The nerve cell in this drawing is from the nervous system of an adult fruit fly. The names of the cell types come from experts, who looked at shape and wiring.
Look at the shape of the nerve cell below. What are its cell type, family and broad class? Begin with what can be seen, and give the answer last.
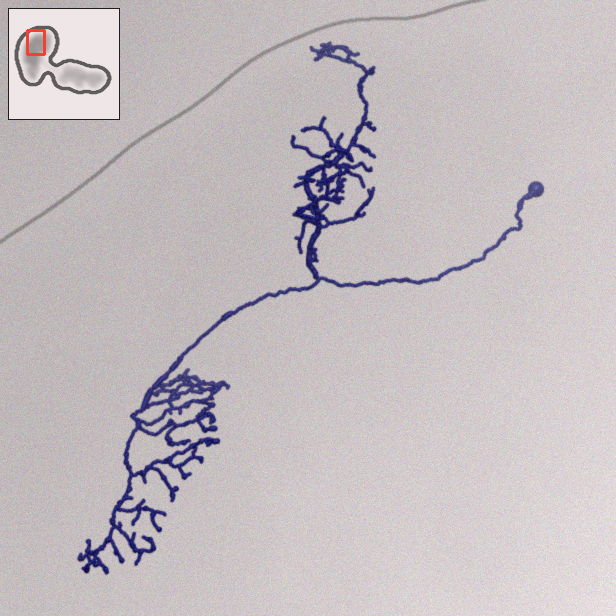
It lies in the brain. The picture shows dozens of branch ends. It is of cell type FB7A. The family is hemilineage DL1_dorsal. Its broad class is central-brain intrinsic neuron.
